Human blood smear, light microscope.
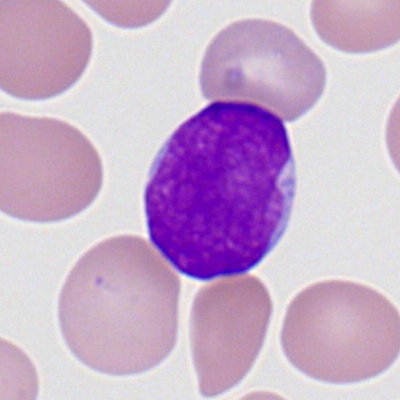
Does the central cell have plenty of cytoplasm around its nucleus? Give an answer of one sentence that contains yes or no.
No, the cytoplasm of this cell is scant, not abundant.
